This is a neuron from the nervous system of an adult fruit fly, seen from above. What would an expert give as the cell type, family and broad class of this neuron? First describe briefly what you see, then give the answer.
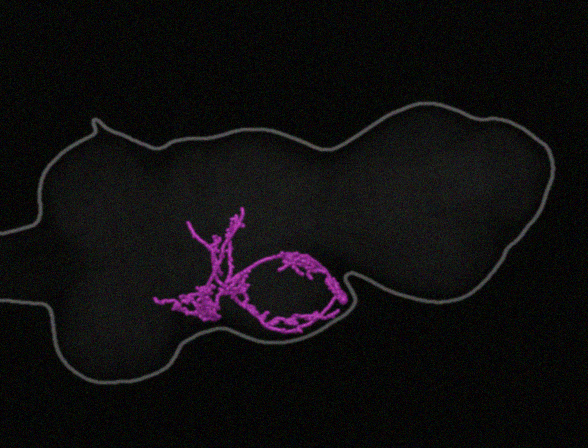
It lies in the nerve cord. In this view it is wider than it is tall. Its cell type is IN19A056. Its family is hemilineage 19A. It is a nerve-cord intrinsic neuron.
